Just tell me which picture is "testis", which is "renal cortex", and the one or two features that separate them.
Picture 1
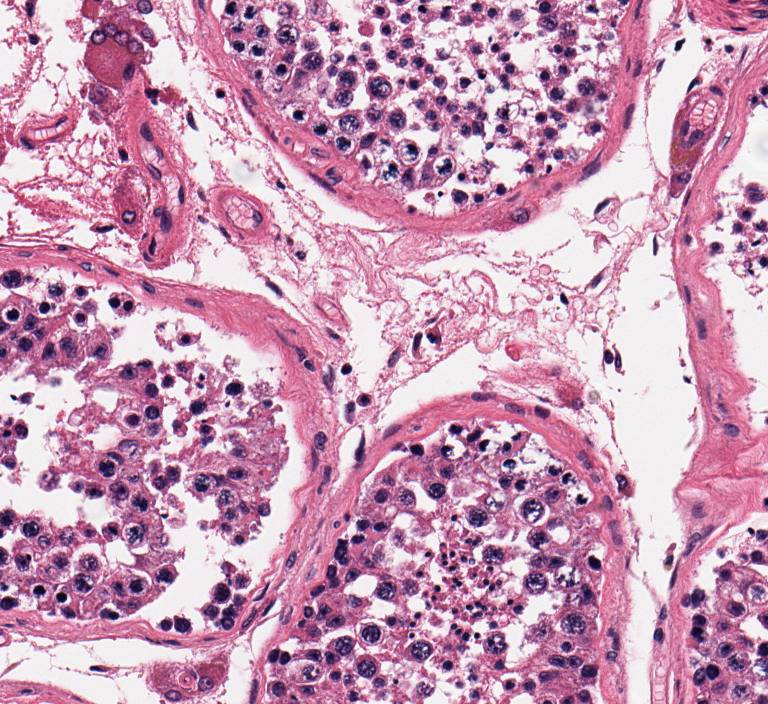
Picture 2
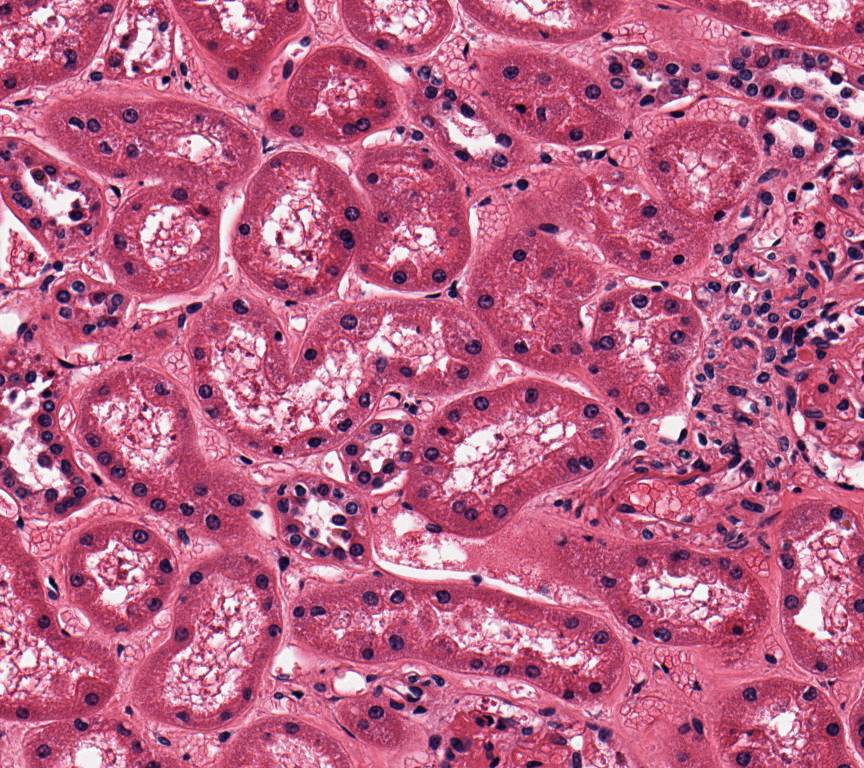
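Answer: the testis is picture 1; the renal cortex is picture 2. In the testis, the tubules are filled with rounded cells several layers deep rather than lined by a single layer. Many of these cells have large round nuclei with coarse, clumped or thread-like dark chromatin, and numerous small cells with small, round, dense dark nuclei are scattered among them. Between tubules, at the upper left and upper right, lie small clusters of cells with abundant deep pink cytoplasm. The renal cortex differs: each tubule is lined by a single layer of cuboidal to low columnar cells, mostly with abundant, deeply eosinophilic, finely granular cytoplasm and one round, dark nucleus per cell, set toward its base.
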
